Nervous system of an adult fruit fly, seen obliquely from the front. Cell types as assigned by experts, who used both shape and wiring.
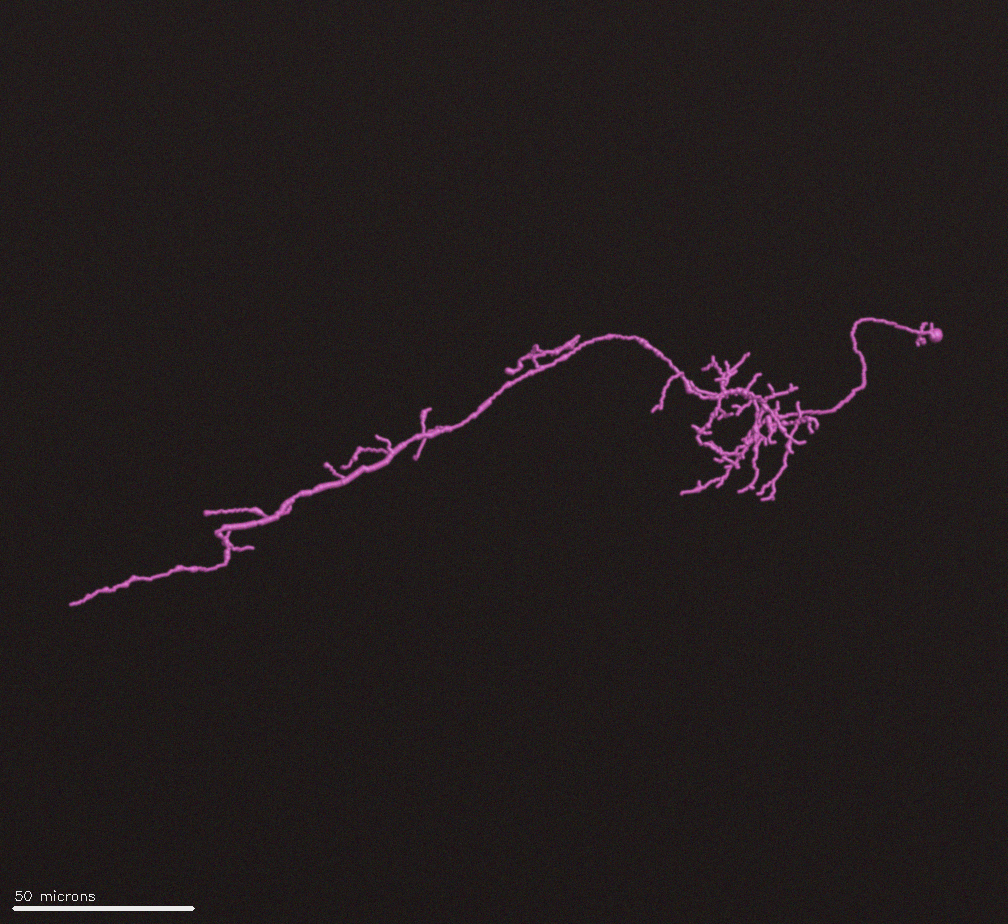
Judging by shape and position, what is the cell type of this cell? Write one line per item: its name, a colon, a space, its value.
cell type: IN06A094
